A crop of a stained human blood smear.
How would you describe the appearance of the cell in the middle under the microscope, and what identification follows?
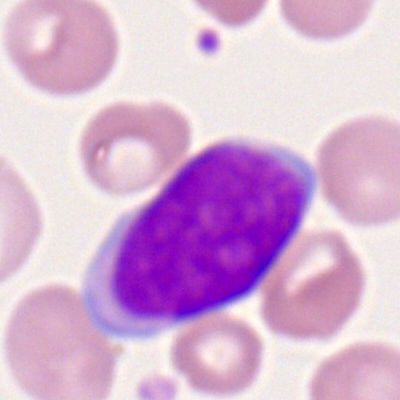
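I notice the chromatin first: dark purple, broken by scattered small paler patches. Around it, the cytoplasm is pale blue. I look through that cytoplasm for granules and find none, and no vacuoles either. This is a myeloblast.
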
